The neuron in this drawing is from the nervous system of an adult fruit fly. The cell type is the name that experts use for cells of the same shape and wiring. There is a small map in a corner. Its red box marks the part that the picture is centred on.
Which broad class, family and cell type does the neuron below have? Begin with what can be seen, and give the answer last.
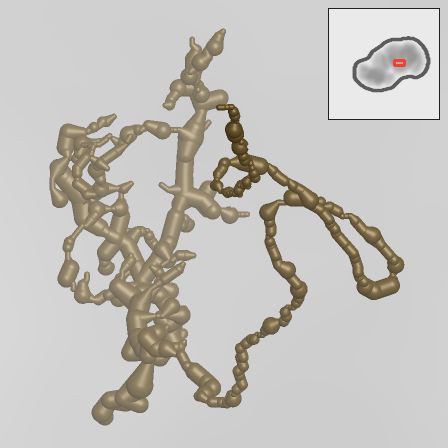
No cell body is drawn. As drawn here it is about as wide as it is tall. Its broad class is sensory neuron entering the brain. The name of its family is class thermosensory. The cell type is TRN_VP3a.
